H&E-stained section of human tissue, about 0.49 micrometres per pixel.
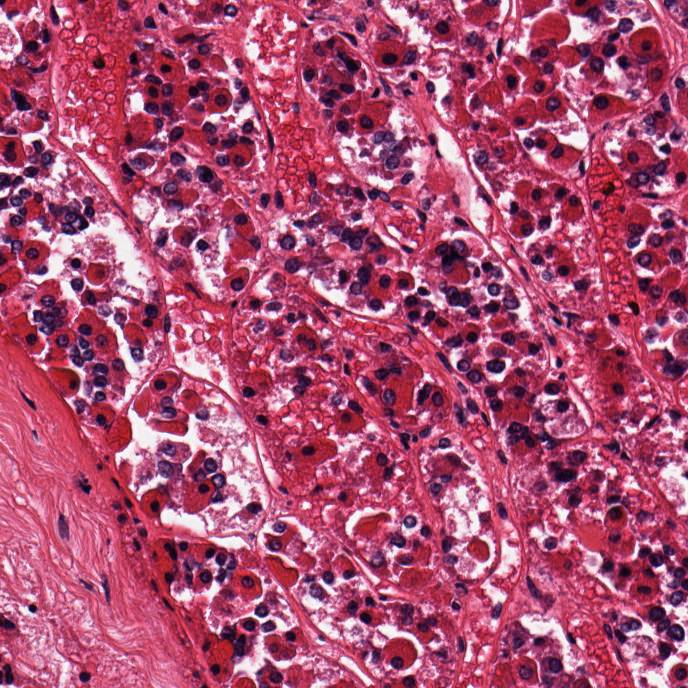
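Pituitary: nests and cords of cells, long axes running upper left to lower right. Throughout the nests, many large cells have bright red, densely eosinophilic cytoplasm; among them sit others whose cytoplasm is pale or greyish-purple, poorly stained. Nuclei seem mostly round, dark, fairly uniform in size.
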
